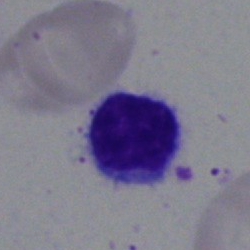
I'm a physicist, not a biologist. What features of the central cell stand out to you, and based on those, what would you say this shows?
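Look first at the outline: it is roughly round, with slightly fuzzy edges. The nucleus fills almost the whole cell and stains a dense, deep dark purple. Now scan the cytoplasm, and you will find no granules in it. This is a lymphocyte.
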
